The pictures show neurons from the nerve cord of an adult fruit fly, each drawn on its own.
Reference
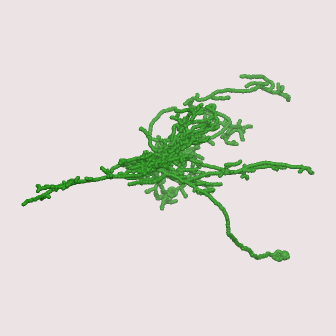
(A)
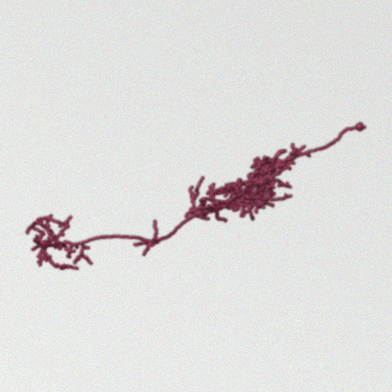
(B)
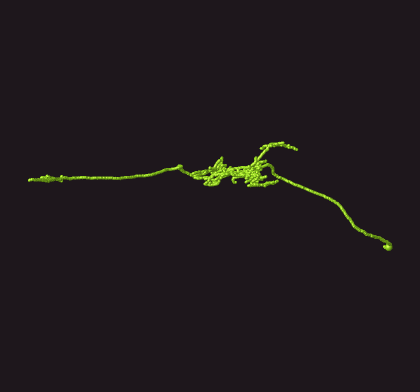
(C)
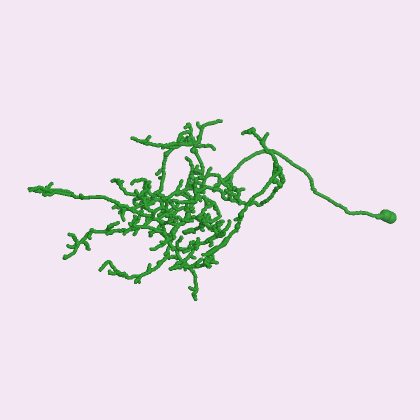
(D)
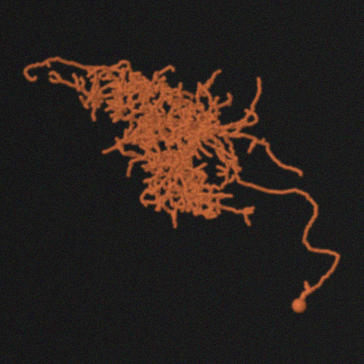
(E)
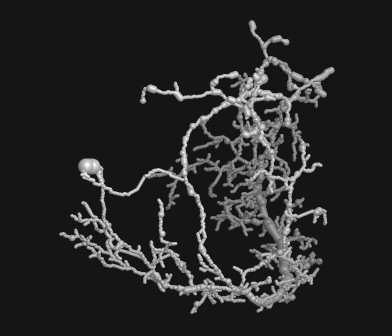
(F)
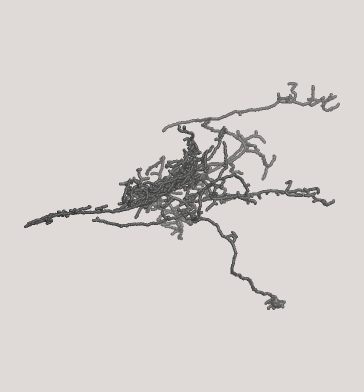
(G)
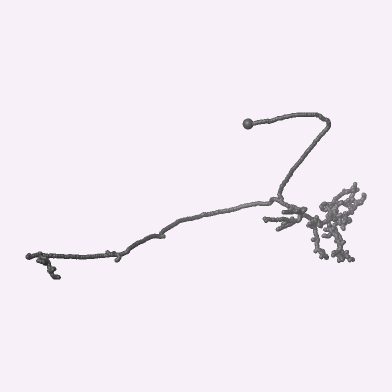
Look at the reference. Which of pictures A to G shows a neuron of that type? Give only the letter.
F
